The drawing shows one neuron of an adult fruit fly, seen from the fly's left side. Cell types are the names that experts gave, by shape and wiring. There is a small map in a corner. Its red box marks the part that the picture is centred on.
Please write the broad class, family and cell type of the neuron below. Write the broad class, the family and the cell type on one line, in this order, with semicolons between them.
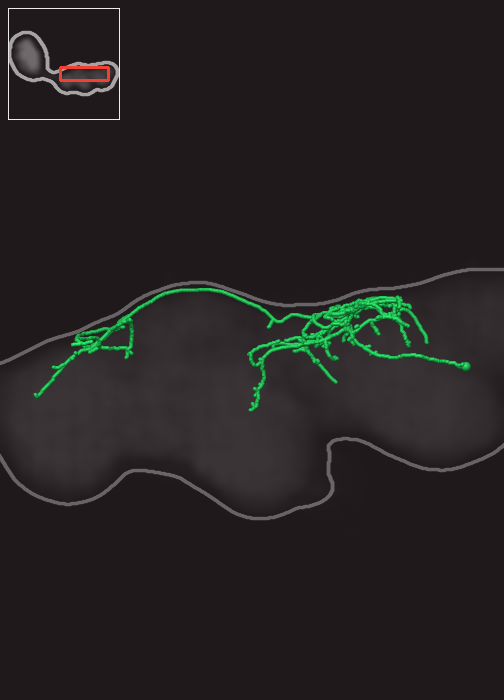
nerve-cord intrinsic neuron; hemilineage 27X; IN27X023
